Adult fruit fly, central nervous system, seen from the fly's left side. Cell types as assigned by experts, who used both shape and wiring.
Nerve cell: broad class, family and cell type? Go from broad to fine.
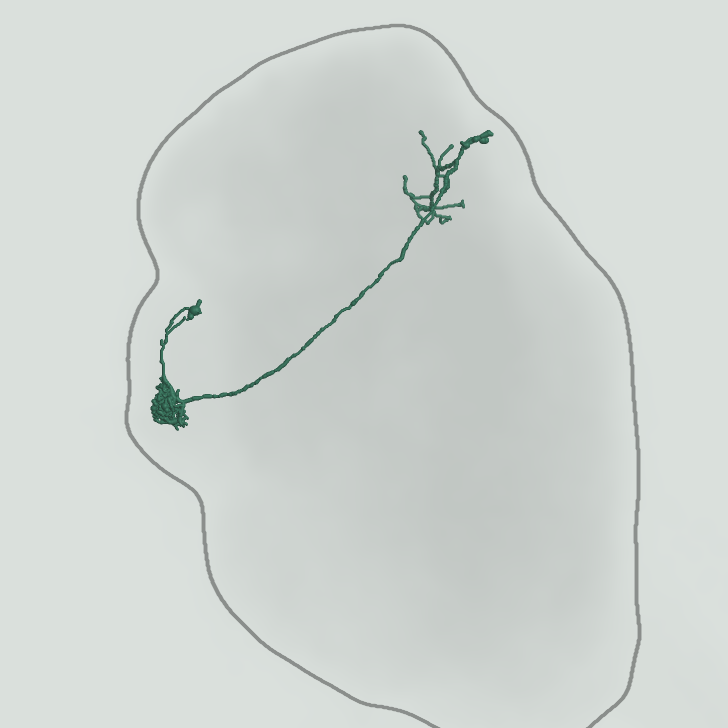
central-brain intrinsic neuron; hemilineage ALad1; VM5v_adPN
